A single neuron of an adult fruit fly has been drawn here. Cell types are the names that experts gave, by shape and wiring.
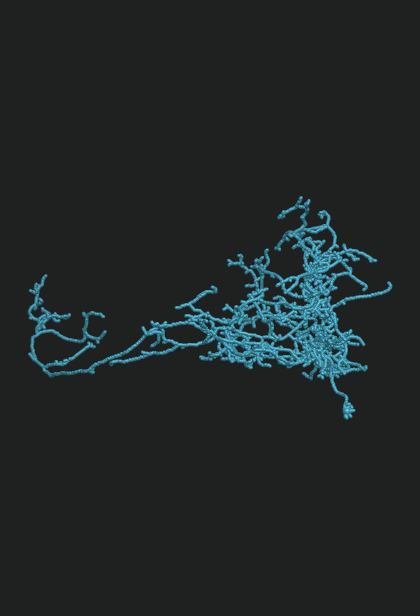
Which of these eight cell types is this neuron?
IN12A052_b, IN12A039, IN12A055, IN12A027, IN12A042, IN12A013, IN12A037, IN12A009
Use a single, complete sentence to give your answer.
The single neuron here is of type IN12A009.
